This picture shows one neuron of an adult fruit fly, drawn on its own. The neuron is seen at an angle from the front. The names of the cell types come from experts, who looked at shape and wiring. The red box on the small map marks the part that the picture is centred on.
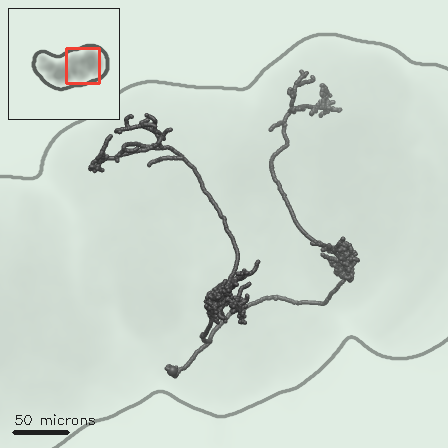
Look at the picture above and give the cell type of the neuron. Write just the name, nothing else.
VP1l+VP3_ilPN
